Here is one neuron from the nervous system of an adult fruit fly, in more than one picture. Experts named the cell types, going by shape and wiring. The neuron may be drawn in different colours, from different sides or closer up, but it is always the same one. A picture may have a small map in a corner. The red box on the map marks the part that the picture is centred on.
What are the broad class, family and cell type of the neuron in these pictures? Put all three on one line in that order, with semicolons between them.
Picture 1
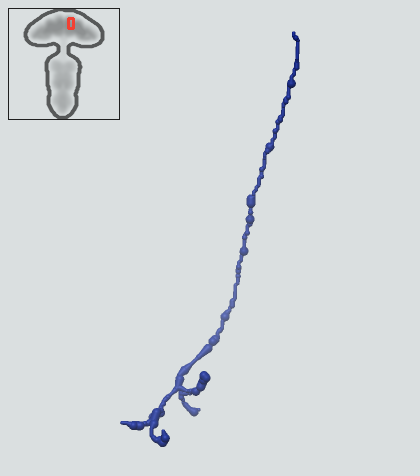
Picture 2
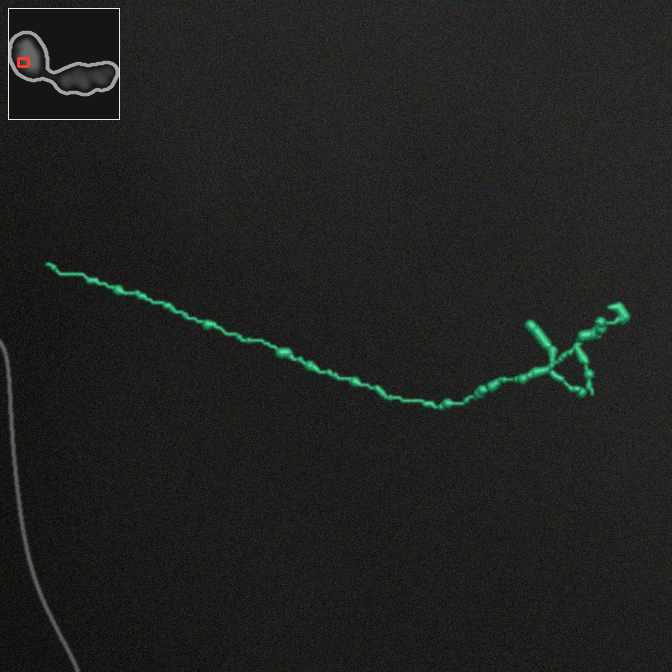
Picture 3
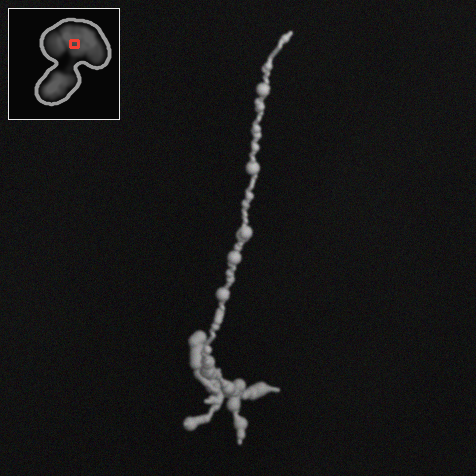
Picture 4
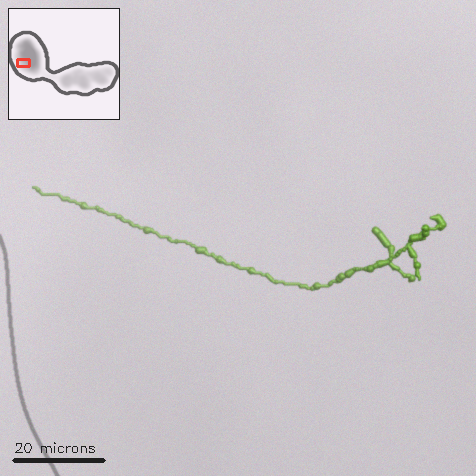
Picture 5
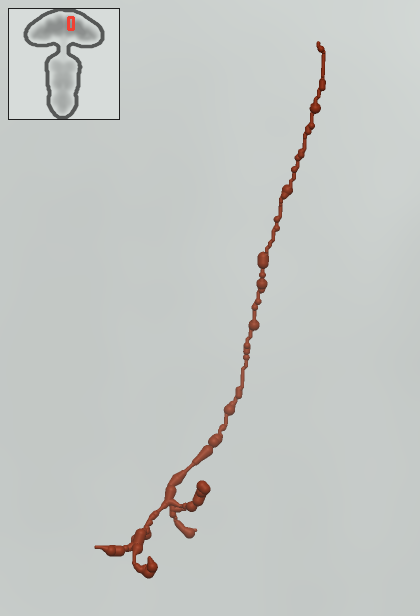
sensory neuron entering the brain; class mechanosensory; JO-EV2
